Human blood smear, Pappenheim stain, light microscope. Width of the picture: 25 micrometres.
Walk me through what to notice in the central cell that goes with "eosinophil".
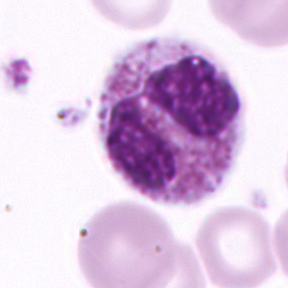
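First, the nucleus: it is divided into two lobes, lying upper right and lower left.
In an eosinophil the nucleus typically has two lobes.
Next, the chromatin is dark purple and coarsely clumped.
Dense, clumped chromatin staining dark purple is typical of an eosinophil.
Then the cytoplasm: many pinkish granules fill it, with a pale band running diagonally between the lobes.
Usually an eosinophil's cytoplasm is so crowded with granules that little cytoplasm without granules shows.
The cell measures about 15 by 13 micrometres.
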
